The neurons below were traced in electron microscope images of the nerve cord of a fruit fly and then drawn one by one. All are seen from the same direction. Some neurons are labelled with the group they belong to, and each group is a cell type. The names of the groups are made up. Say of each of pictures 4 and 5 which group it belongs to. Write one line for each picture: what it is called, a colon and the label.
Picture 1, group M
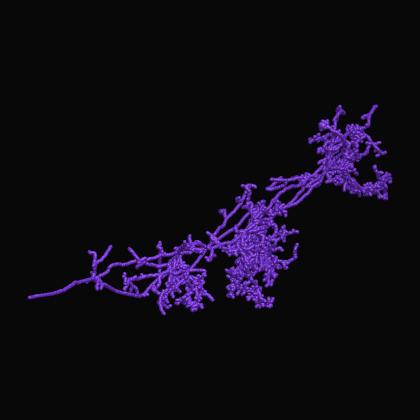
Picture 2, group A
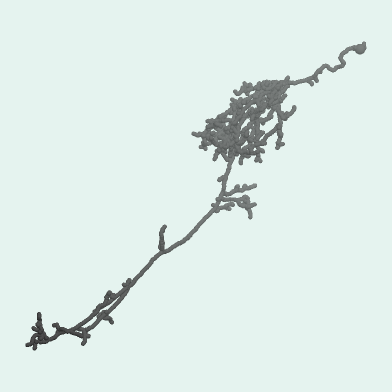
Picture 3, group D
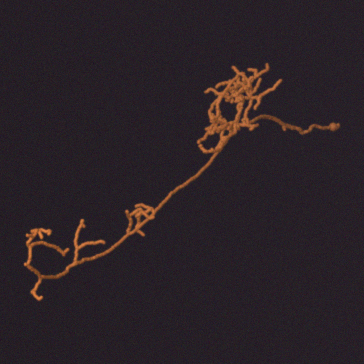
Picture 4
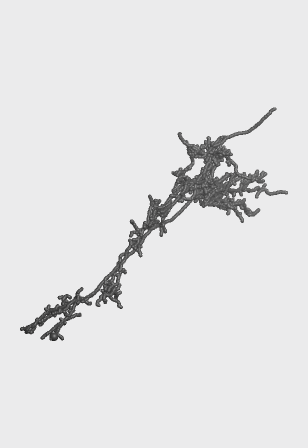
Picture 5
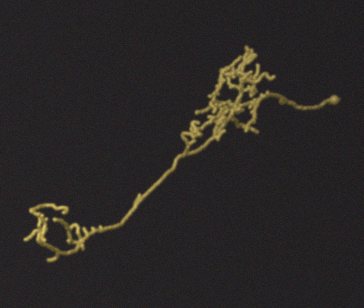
4: group A
5: group D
